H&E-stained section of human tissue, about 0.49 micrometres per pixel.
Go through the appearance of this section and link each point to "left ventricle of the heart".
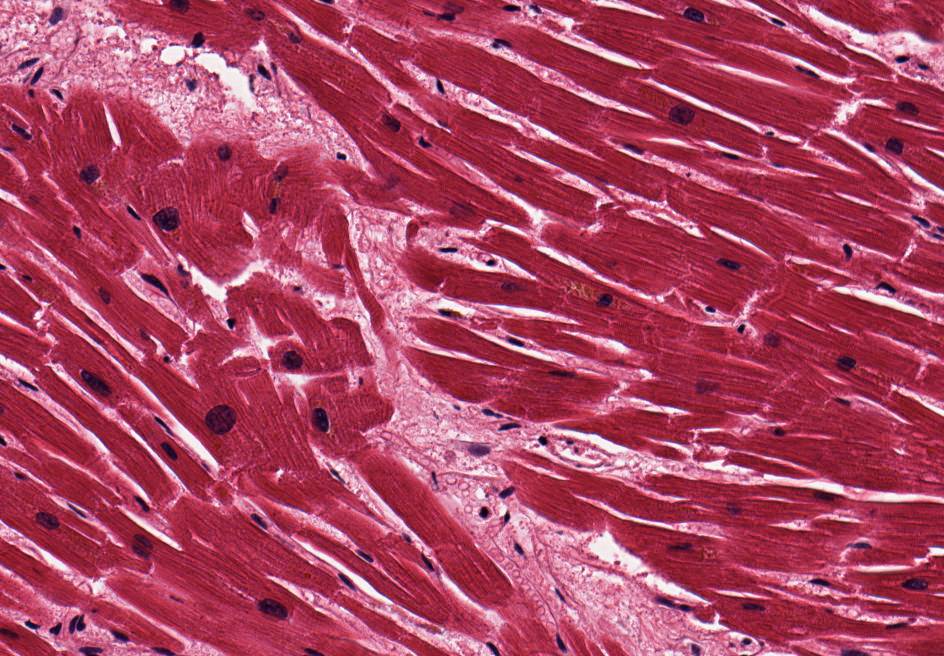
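Thinking it through for the left ventricle of the heart: muscle fibres with fine cross-striations fill most of the field, and several of them branch and join neighbouring fibres.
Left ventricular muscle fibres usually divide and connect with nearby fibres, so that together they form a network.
That branching, then, goes with the name. Beyond it, small dark spindle-shaped nuclei sit in the narrow spaces between the fibres, and a few fibres in the right half carry golden-brown granules next to the nucleus.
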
